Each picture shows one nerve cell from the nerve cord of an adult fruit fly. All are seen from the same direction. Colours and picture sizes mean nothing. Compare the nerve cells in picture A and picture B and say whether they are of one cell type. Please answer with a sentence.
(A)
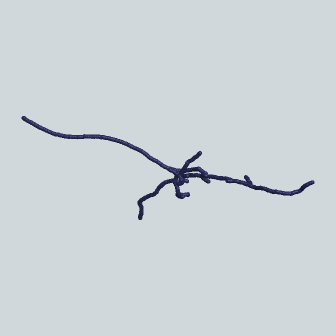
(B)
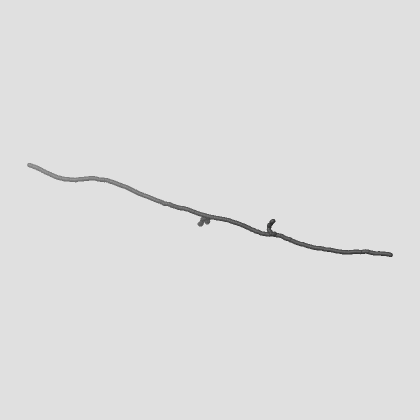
They are of different cell types.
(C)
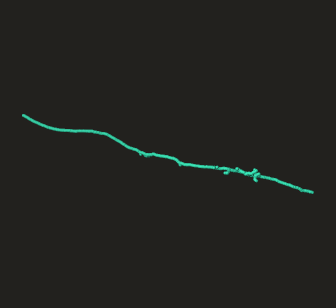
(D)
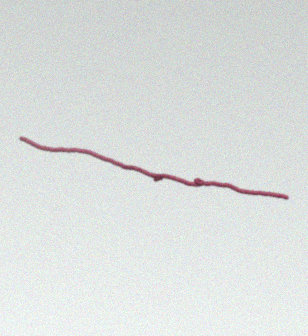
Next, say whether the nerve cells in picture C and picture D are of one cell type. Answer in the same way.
They are of the same cell type.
